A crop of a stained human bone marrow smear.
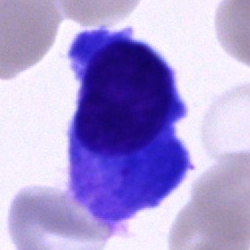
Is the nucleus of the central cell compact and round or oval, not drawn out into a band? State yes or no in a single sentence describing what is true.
Yes, in this cell the nucleus is one compact, round or oval mass.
